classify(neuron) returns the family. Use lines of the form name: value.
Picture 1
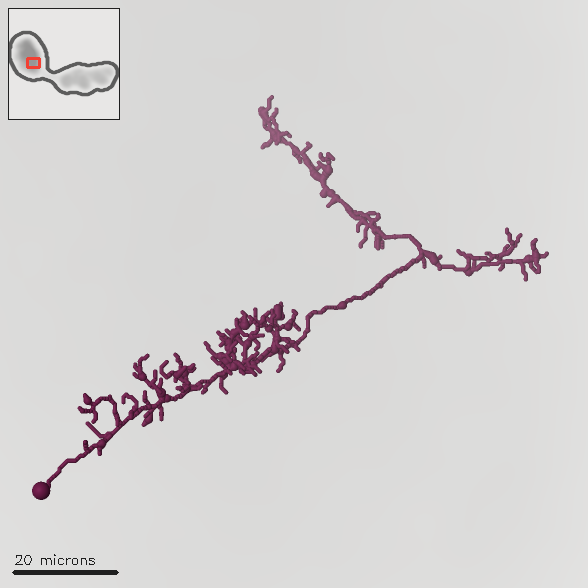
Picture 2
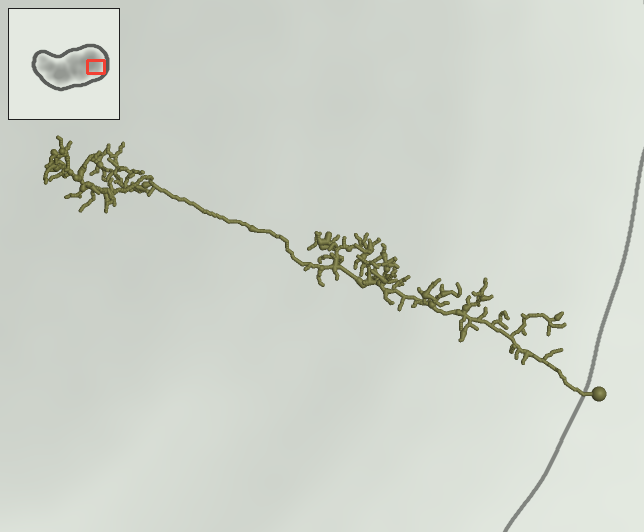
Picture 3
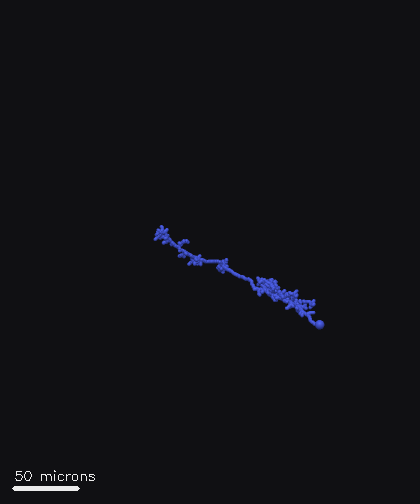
family: TmY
